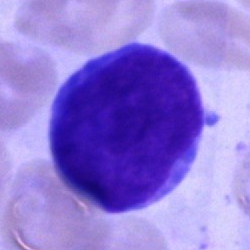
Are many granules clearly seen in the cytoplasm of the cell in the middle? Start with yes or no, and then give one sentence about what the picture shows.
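No. No granules can be seen in the cell.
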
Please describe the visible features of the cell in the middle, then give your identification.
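Outline roughly round, edge smooth. Nucleus occupies nearly all of the cell. Cytoplasm visible only as a thin blue rim, clearest at lower right. Cell: blast.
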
